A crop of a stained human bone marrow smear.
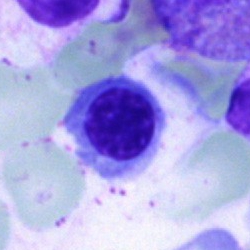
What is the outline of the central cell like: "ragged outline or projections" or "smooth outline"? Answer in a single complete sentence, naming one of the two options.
What bounds the cell is a smooth, even outline.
